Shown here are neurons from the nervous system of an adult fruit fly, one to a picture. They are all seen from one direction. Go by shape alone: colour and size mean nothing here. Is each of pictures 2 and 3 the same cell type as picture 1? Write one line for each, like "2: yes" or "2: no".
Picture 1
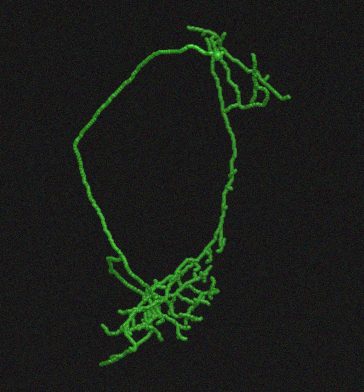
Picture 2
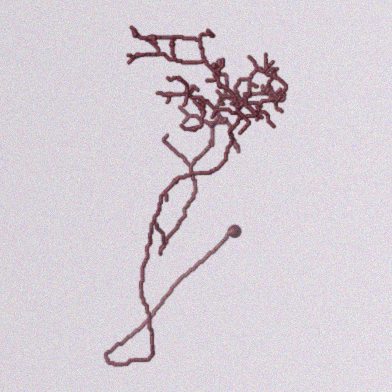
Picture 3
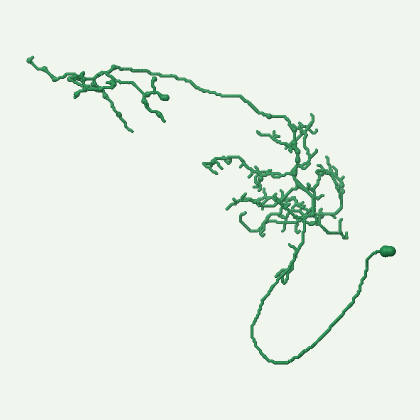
2: no
3: no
